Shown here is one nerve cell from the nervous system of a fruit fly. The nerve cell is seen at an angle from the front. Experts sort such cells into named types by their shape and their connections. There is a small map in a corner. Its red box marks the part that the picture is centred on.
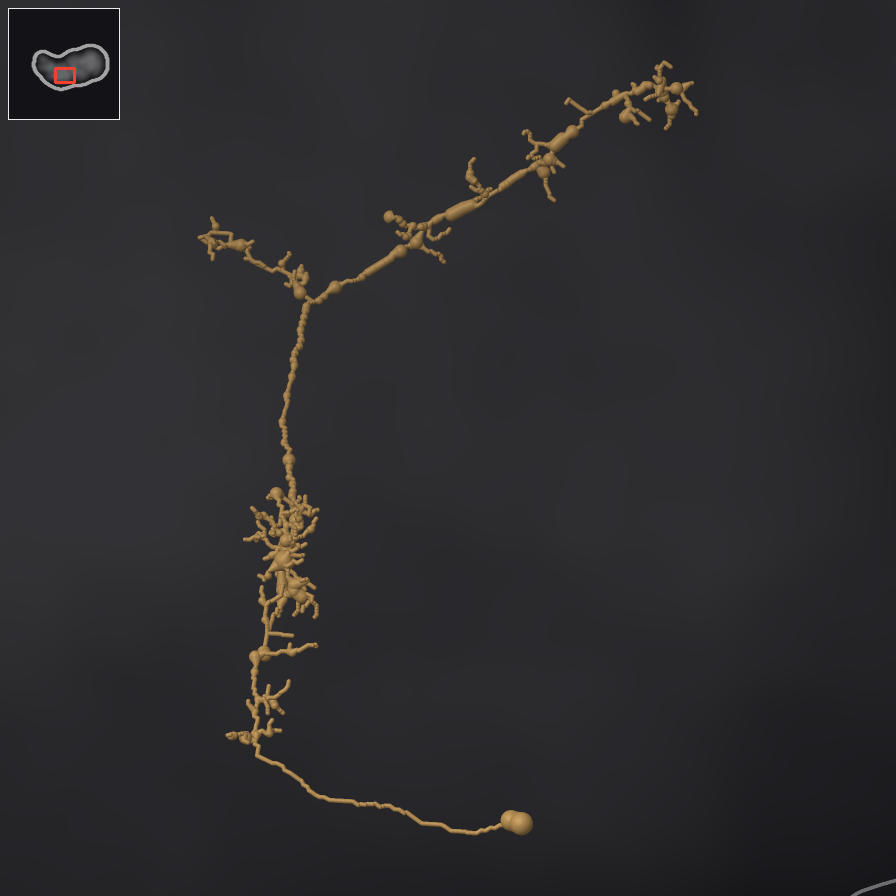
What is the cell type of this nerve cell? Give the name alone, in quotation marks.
"TmY5a"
